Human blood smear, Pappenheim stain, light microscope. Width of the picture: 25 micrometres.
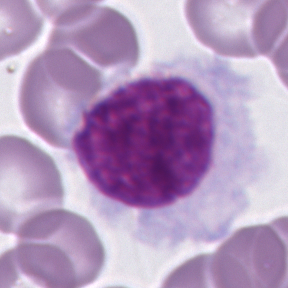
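Hairy cell, central in this stained peripheral blood smear. Its nucleus lies off-centre, with coarsely clumped dark purple chromatin. Abundant pale greyish-blue cytoplasm forms its broadest rim toward the lower right. The outer edge of the cytoplasm is faint and irregular.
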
